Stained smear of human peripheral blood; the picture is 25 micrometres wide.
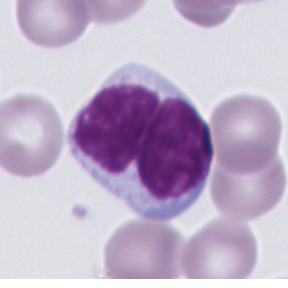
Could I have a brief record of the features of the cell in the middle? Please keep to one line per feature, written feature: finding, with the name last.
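Outline: rounded but somewhat angular, not a smooth circle
Cell size: about 13 micrometres across
Nuclear lobes: two, about equal in size
Nuclear size: about 12 by 9 micrometres, filling about 70% of the cell's area
Cytoplasm colour: pale grey-blue
Cytoplasm extent: widest below the nucleus toward the lower left; nucleus nearly reaches the right edge
Name: large granular lymphocyte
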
